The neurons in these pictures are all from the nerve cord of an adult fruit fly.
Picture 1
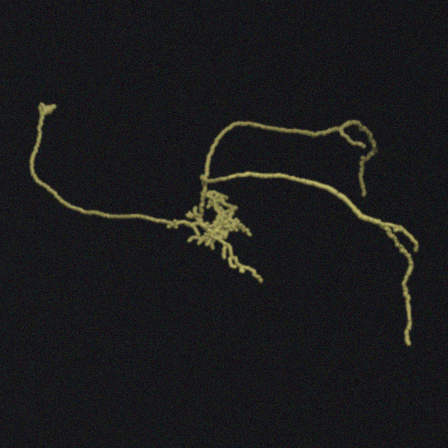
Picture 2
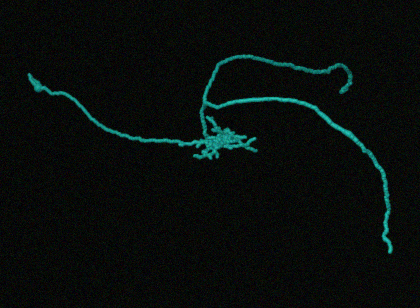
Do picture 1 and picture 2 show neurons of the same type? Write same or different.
same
